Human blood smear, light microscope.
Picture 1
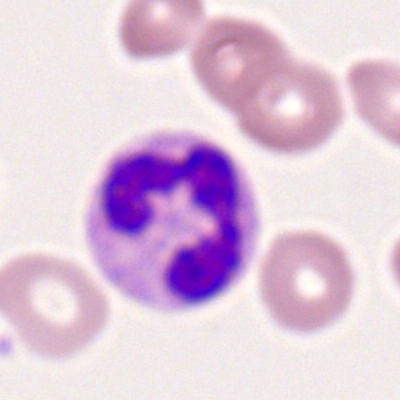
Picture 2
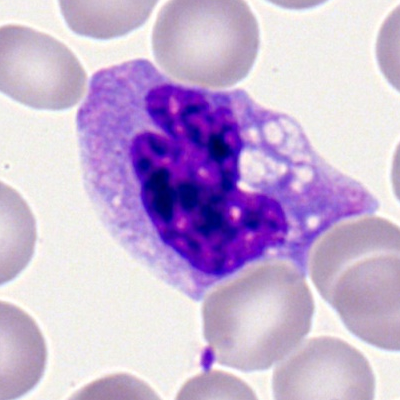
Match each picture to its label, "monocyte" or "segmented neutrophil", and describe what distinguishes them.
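So, picture 1 holds the segmented neutrophil, and picture 2 the monocyte. Looking at the outlines first, the segmented neutrophil's is round and smooth, while the monocyte's is irregular and angular. Both have dark purple, clumped chromatin; in the first it looks coarse, and in the second I can see paler gaps between the clumps. I find no nucleoli in the segmented neutrophil's nucleus. Its cytoplasm is a pale pinkish-lilac, whereas the monocyte has plenty of cytoplasm in a pale lilac-blue.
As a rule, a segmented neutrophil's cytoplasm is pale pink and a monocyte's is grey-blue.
The granules differ as well: only fine, faint ones in picture 1, and fine pinkish ones scattered through the cytoplasm in picture 2.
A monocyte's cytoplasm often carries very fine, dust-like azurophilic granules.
Then the vacuoles: none in the segmented neutrophil, but a cluster of clear ones sits to the right of the monocyte's nucleus. Red cells press against the monocyte's upper and lower edges.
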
